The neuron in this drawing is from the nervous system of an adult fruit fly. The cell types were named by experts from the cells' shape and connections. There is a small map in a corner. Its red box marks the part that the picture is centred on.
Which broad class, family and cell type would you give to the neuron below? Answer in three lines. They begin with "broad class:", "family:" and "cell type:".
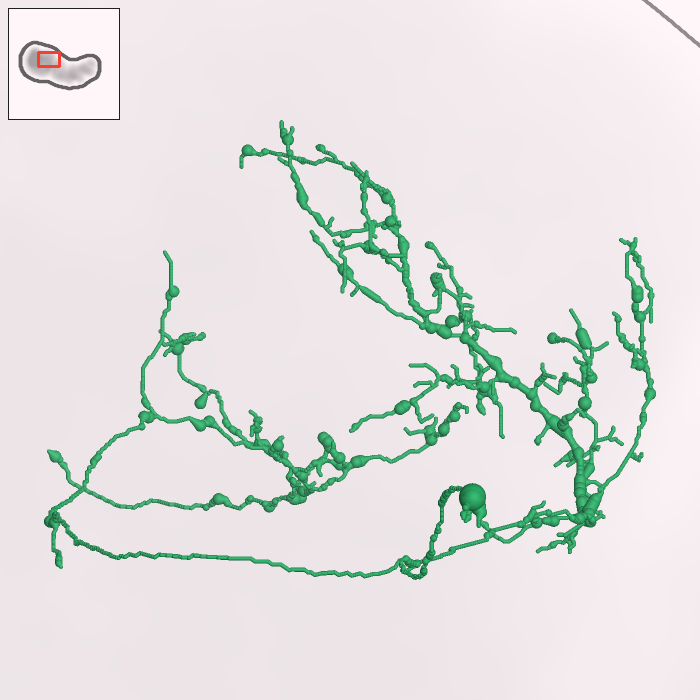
broad class: central-brain intrinsic neuron
family: hemilineage SLPav1_medial
cell type: PLP065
